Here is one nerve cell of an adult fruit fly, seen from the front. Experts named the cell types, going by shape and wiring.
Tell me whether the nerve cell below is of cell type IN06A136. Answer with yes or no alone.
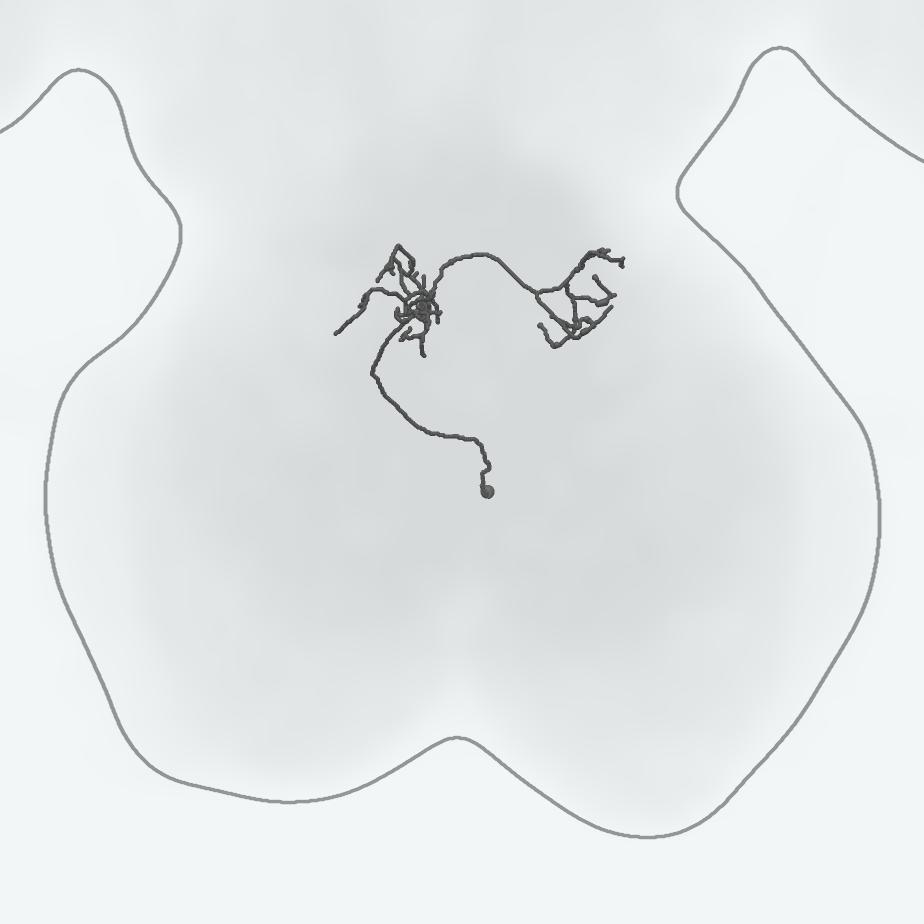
yes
